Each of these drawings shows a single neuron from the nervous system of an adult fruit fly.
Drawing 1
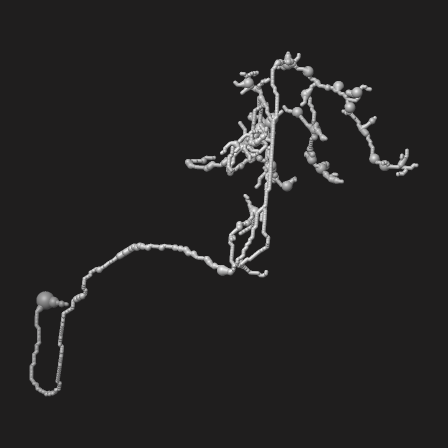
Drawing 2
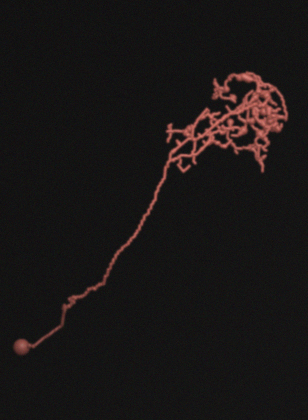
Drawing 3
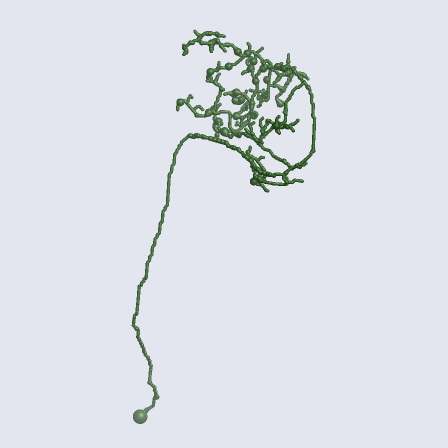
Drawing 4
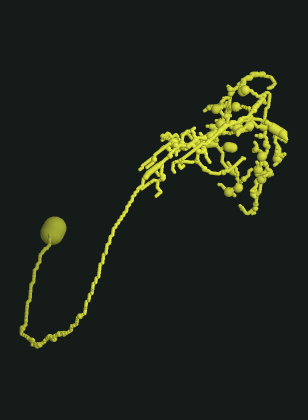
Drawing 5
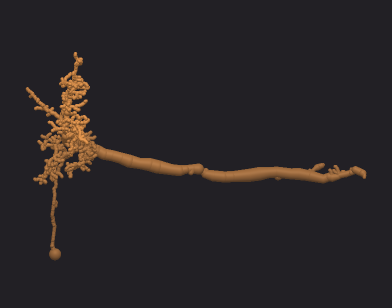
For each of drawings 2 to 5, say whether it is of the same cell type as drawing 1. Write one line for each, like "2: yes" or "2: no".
2: yes
3: yes
4: yes
5: no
